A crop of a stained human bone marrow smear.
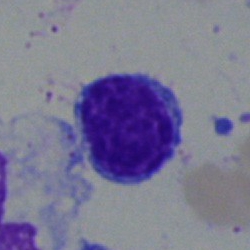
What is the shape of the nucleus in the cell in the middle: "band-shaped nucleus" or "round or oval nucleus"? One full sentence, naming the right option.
Compact and round or oval, the nucleus is not drawn out into a band.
